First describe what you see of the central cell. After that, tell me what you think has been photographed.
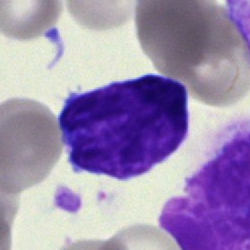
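See how the nucleus takes up almost the entire cell. Its chromatin is dark purple, mottled and clumped. There's just a very thin rim of deep blue cytoplasm at the edges, and a few small tag-like projections poke out along the upper left margin. So this one's a blast.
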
